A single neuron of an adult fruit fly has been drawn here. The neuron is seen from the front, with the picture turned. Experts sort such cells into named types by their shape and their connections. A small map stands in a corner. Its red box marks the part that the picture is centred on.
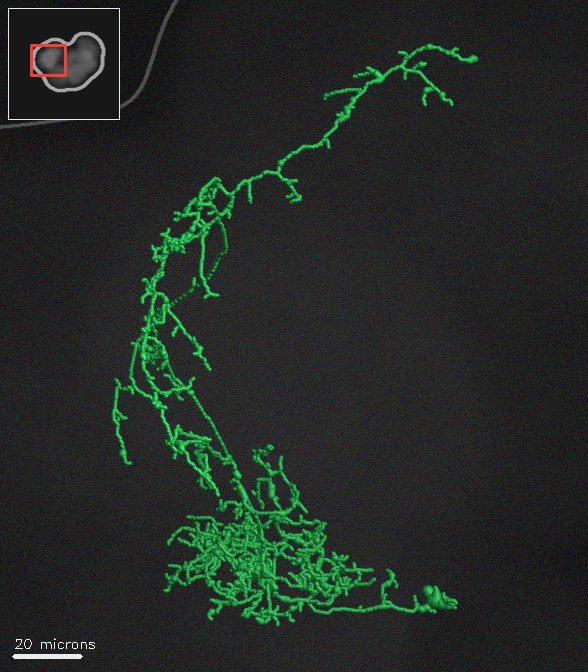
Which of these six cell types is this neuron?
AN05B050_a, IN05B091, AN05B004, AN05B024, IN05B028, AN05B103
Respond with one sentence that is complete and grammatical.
By cell type, this neuron is classified as IN05B028.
